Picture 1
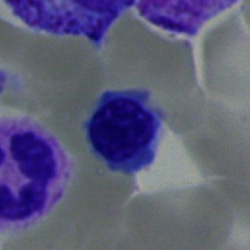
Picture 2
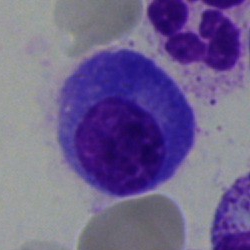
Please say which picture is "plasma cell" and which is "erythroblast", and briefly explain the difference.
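Picture 1 is the erythroblast; picture 2 is the plasma cell. Outline: irregular and somewhat angular in picture 1, smooth and oval in picture 2. Cytoplasm amount: only a scant rim in picture 1, where the nucleus fills most of the cell, against abundant cytoplasm in picture 2. Cytoplasm colour: blue in picture 1 and deep blue in picture 2.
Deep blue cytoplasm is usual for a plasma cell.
Chromatin: dense and dark purple-blue in picture 1. Granules: none seen in the cytoplasm of either cell, so this point does not separate them. Surroundings: a red cell touches the lower edge of the cell in picture 2.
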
